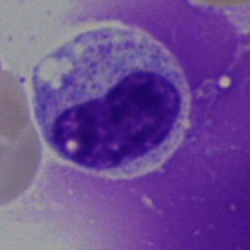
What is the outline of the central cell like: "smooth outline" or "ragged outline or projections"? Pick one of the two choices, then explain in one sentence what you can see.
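Smooth outline. The cell outline is round to slightly oval with a smooth border.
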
